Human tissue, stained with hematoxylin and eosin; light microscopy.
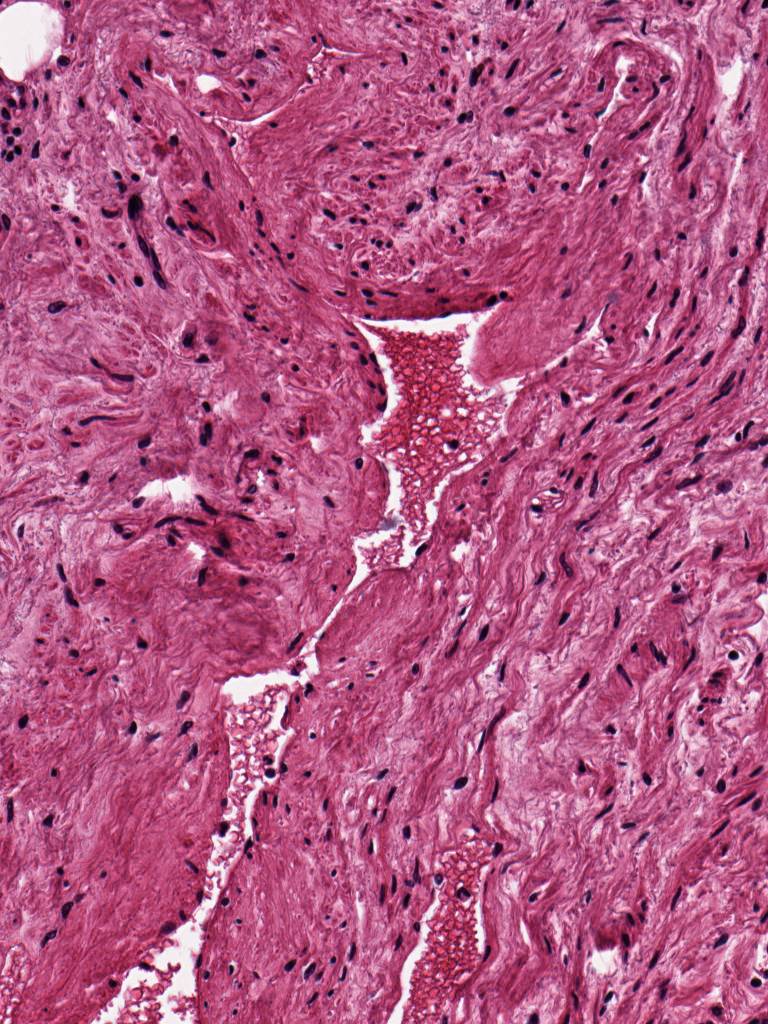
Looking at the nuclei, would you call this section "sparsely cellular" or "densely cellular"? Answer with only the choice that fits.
Sparsely cellular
